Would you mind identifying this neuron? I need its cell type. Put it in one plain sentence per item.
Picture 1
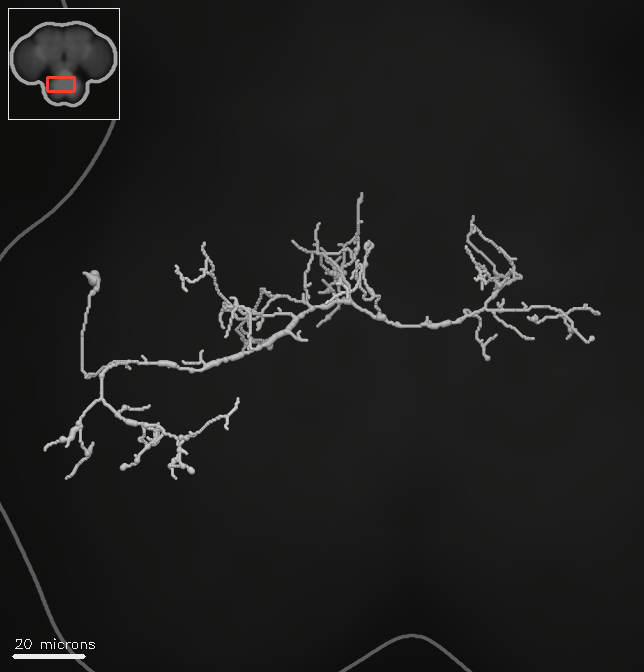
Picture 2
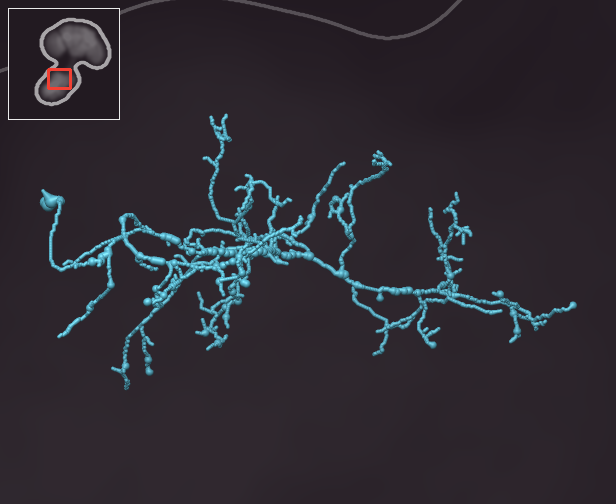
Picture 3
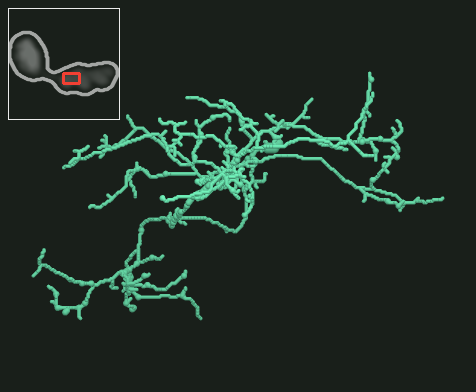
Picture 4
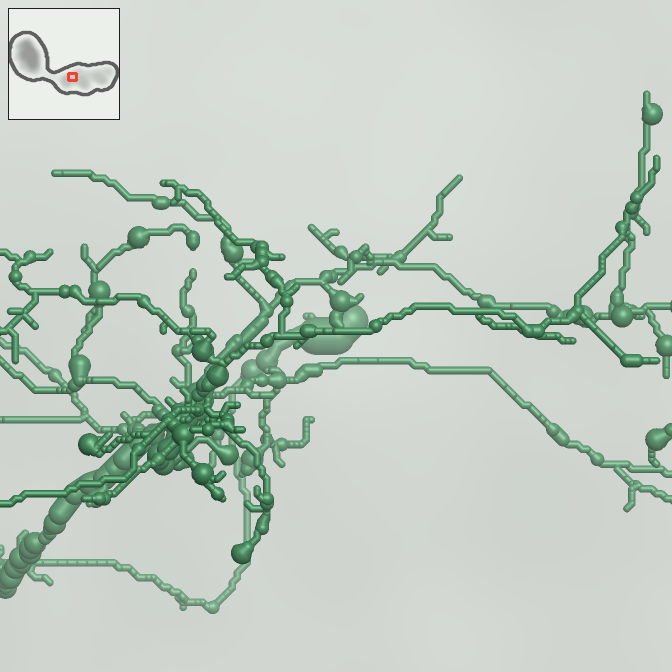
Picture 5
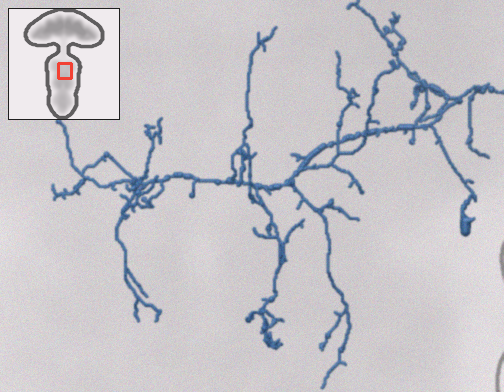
The cell type is IN21A064.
